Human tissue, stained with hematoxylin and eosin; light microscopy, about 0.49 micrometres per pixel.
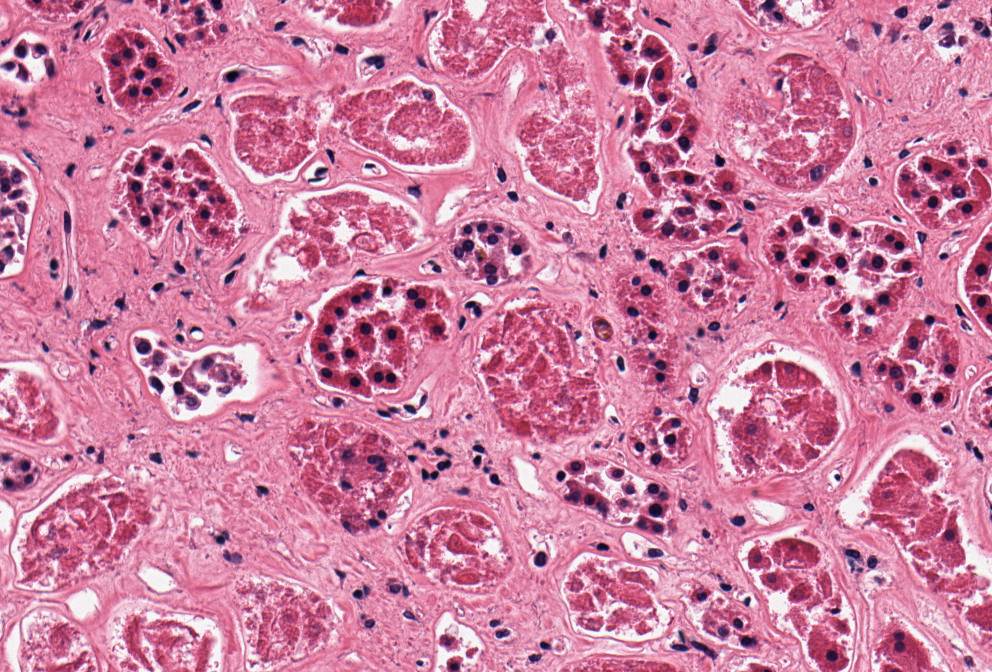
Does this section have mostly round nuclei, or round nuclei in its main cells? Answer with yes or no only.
Yes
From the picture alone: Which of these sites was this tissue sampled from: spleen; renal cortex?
renal cortex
